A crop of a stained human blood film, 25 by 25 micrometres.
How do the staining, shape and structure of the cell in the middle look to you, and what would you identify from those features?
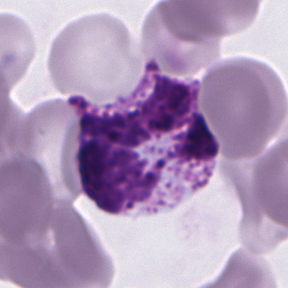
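The cell outline is irregular, bearing small pointed projections along the upper edge. Dark purple nuclear material of irregular shape occupies most of the cell, and no nucleoli are visible within it. Numerous small dark purple granules lie scattered throughout the cell, overlying the nucleus as well. This cell is a basophil.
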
